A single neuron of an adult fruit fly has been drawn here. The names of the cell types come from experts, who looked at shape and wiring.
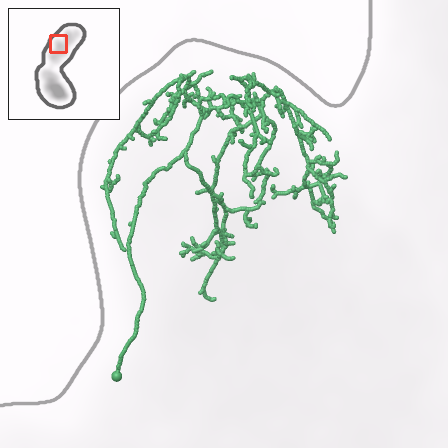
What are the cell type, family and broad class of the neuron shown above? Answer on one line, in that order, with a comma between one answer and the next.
IN13B064, hemilineage 13B, nerve-cord intrinsic neuron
